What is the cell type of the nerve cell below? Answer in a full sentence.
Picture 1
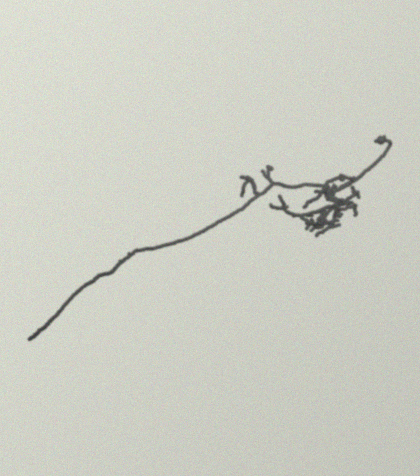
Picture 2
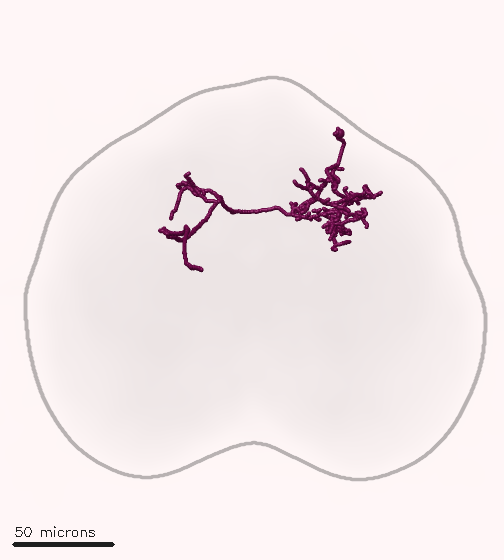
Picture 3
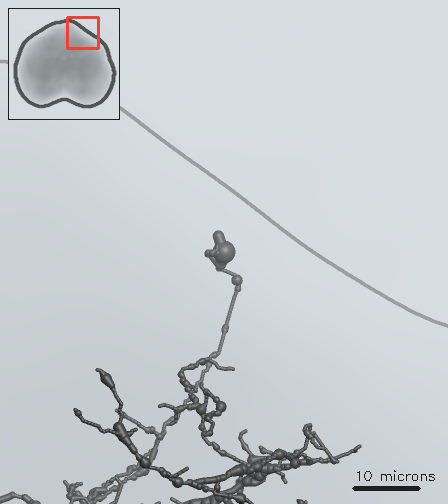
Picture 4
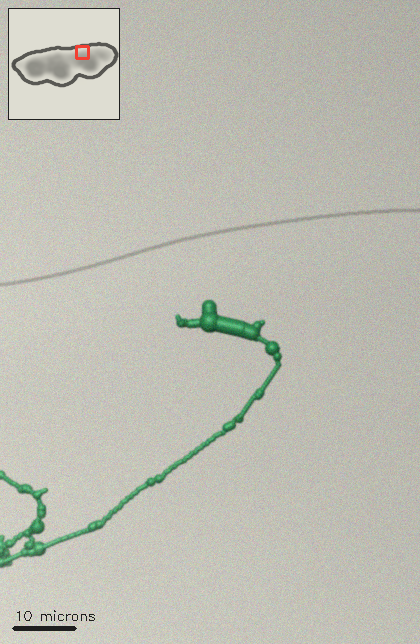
The cell type is AN19B076.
